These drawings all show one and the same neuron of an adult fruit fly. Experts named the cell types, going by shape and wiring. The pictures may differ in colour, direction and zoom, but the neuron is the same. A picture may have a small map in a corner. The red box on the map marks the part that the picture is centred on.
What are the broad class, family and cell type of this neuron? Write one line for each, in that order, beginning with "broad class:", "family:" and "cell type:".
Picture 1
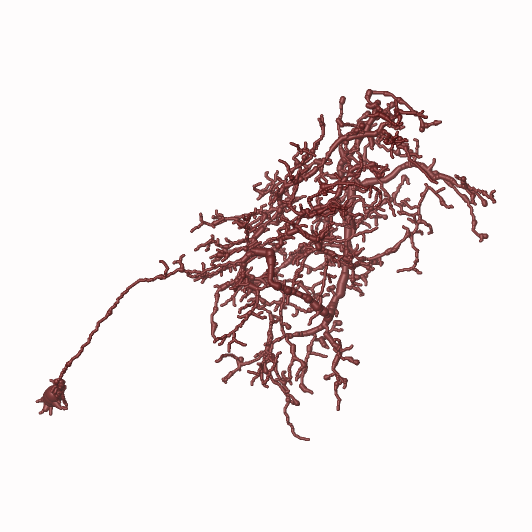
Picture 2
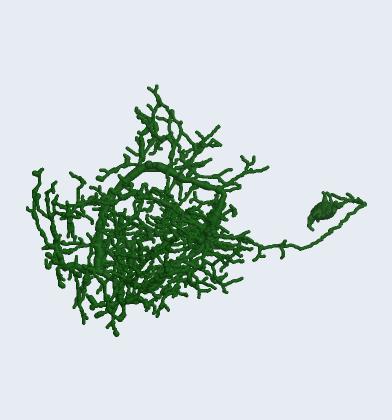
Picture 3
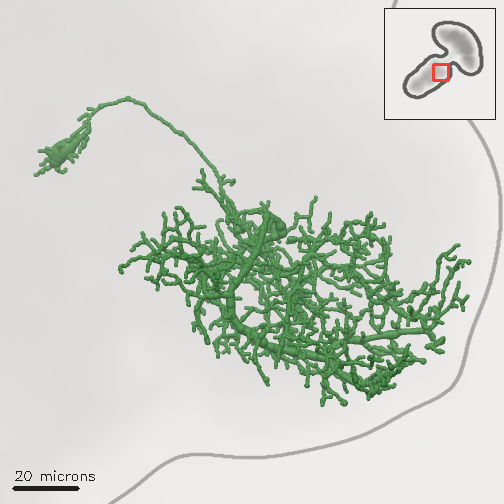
broad class: nerve-cord intrinsic neuron
family: hemilineage 13B
cell type: IN13B010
